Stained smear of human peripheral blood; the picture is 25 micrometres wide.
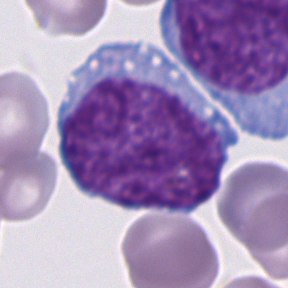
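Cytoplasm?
Narrow light blue rim, widest along the upper side of the cell; a row of small clear round vacuoles along the upper edge.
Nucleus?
Oval, about 15 by 11 micrometres, filling most of the cell and lying toward its lower part; outline smooth, no lobes or deep notch.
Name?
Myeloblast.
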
